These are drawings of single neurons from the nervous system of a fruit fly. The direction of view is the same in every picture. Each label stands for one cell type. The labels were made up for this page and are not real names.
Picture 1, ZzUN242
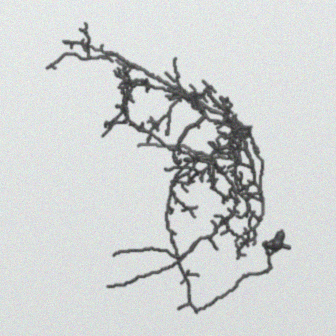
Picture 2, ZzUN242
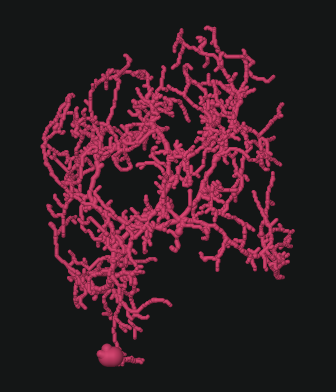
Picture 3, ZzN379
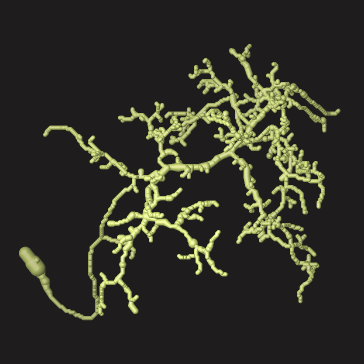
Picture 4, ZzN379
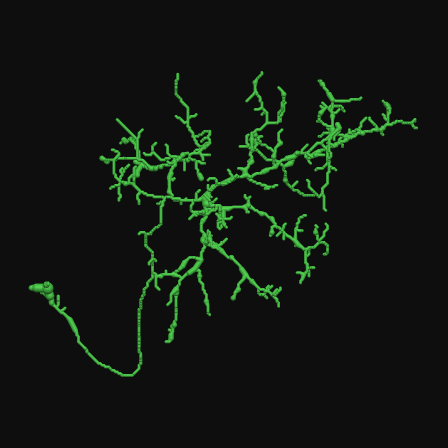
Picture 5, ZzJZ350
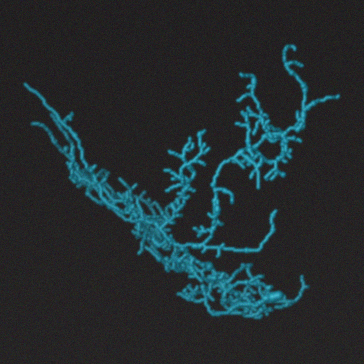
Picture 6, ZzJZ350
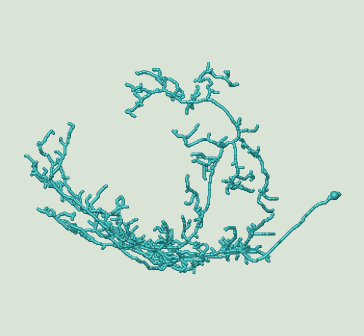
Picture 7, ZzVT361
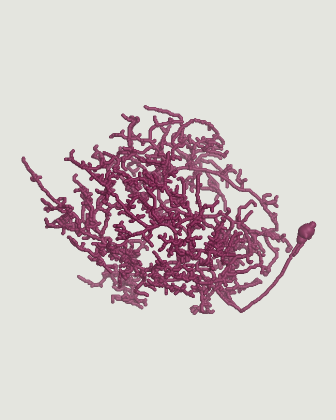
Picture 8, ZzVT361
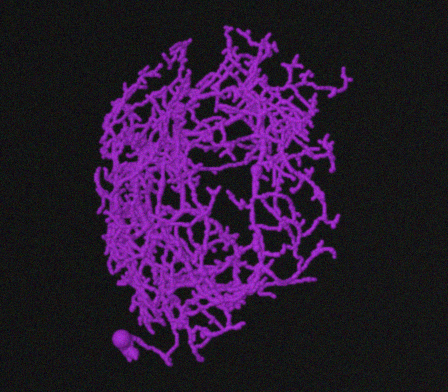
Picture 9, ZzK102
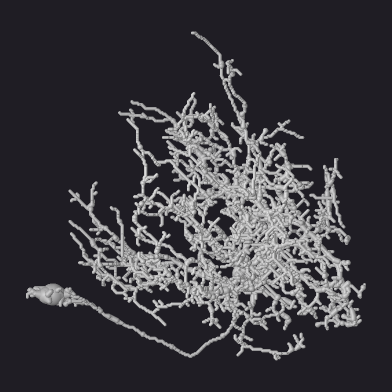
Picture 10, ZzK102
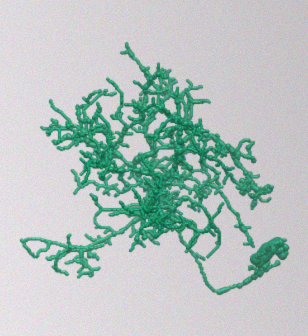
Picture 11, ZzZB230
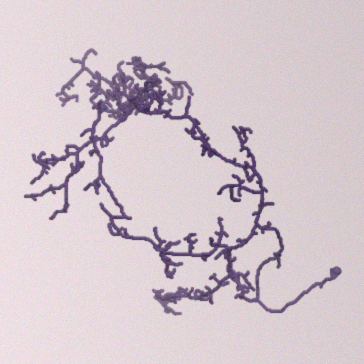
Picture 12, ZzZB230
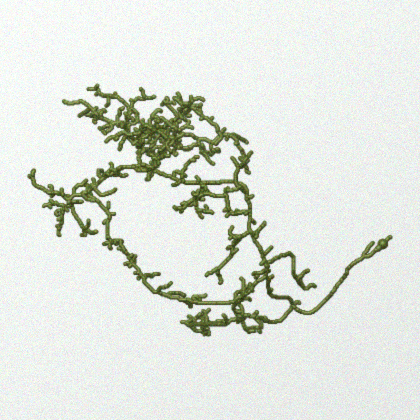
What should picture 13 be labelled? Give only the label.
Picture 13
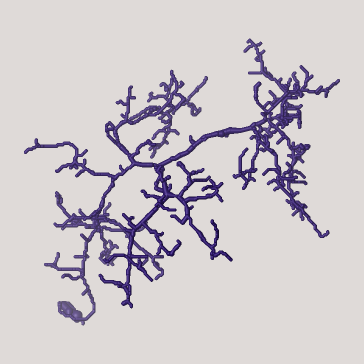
ZzN379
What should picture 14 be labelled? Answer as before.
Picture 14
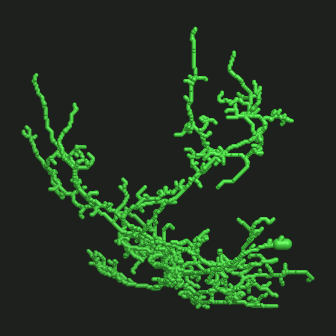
ZzJZ350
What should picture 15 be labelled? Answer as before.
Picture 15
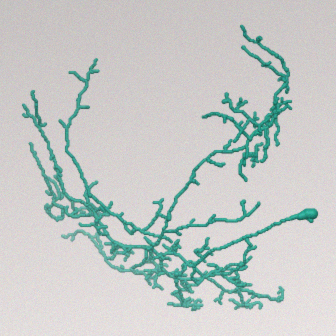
ZzJZ350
